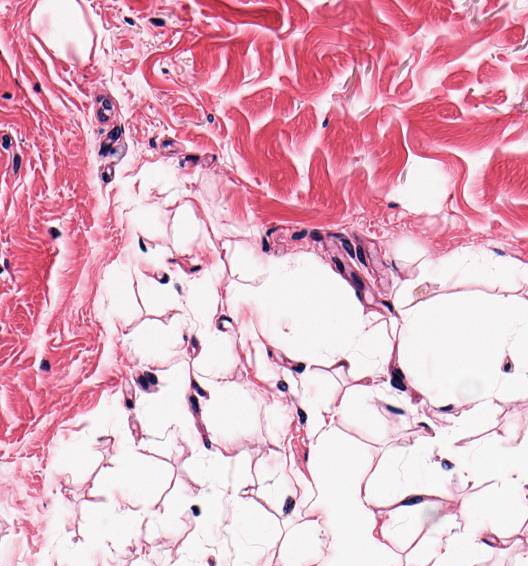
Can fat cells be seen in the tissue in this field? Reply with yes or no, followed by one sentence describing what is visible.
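Yes. Dense pink fibrous tissue fills the upper part of the field and adipose tissue fills the lower part.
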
